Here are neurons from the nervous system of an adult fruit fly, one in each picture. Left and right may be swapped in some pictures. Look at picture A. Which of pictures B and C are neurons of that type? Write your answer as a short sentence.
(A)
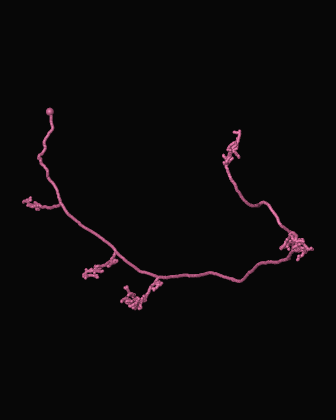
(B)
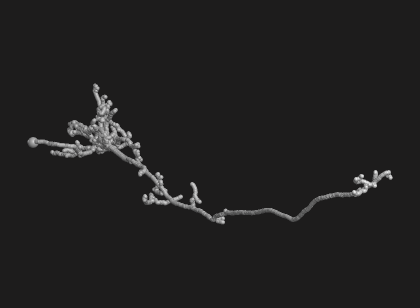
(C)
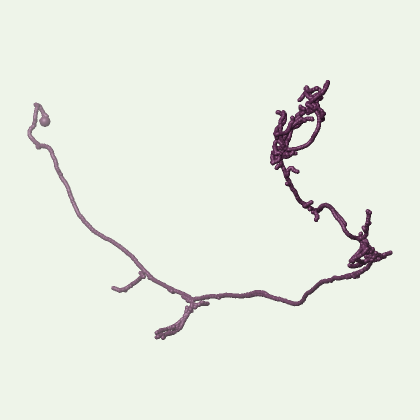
Picture C is of the same cell type.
